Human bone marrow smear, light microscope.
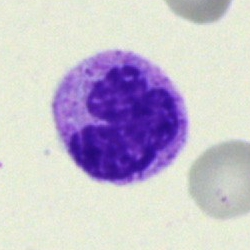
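Band neutrophil at the centre of a stained human bone marrow smear. The outline looks round, and its edge is smooth. The nucleus is deeply indented on its upper left side, so it takes a kidney shape. I can't make out any nucleoli. The cytoplasm is pale lilac, broadest at the upper left, inside the nuclear indentation.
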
